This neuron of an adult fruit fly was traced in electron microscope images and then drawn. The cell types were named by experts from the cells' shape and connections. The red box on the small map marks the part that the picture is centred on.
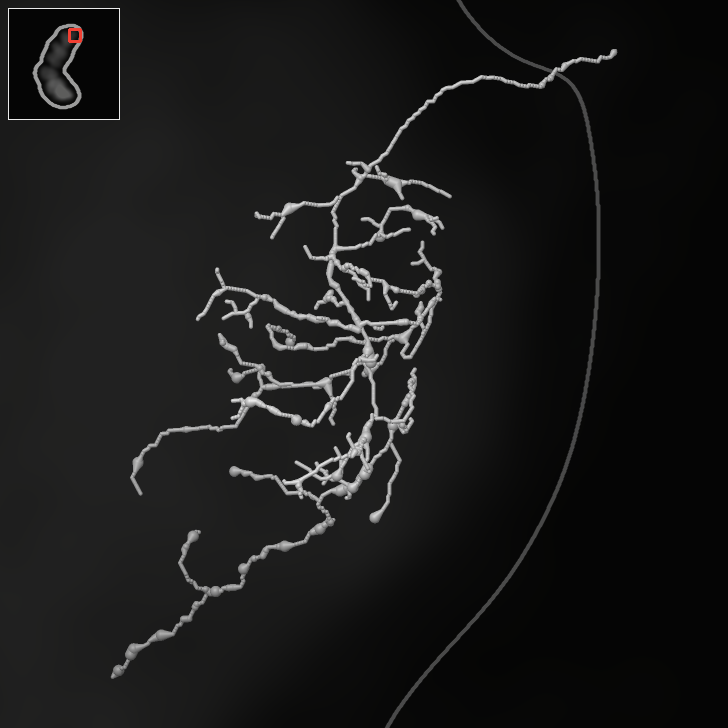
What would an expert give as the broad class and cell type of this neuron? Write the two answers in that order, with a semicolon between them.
nerve-cord intrinsic neuron; INXXX454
